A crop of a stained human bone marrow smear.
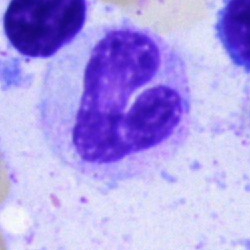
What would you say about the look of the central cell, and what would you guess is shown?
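I notice a deep narrow cleft cutting into the nucleus from the upper right. The chromatin stains dark purple, dotted with scattered small paler spots, and the cytoplasm is pale greyish blue. The outline is roughly round. What I am looking at is a band neutrophil.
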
